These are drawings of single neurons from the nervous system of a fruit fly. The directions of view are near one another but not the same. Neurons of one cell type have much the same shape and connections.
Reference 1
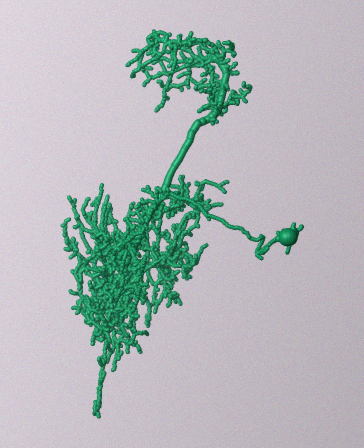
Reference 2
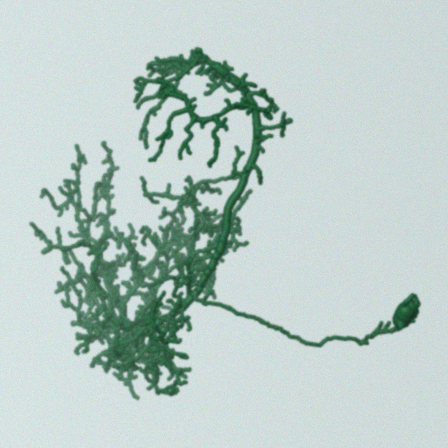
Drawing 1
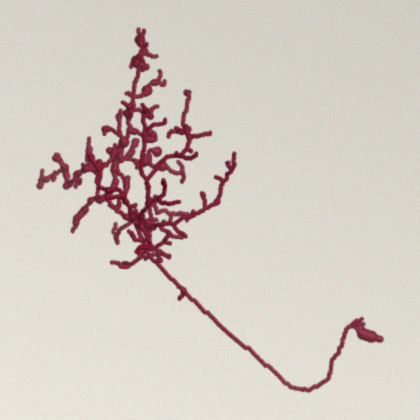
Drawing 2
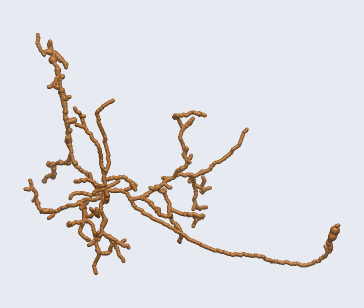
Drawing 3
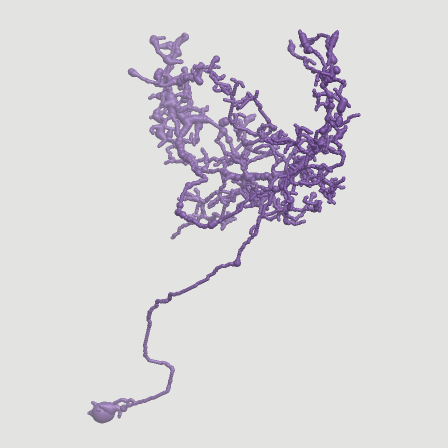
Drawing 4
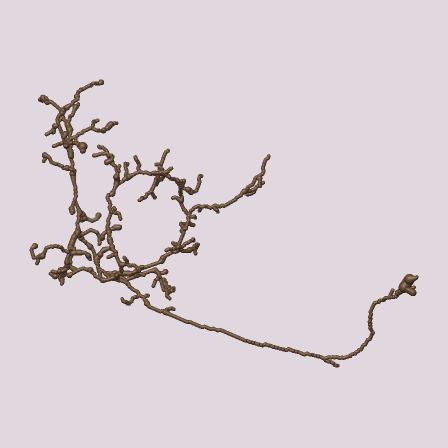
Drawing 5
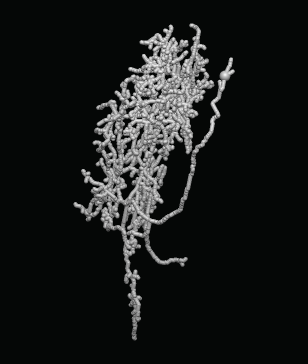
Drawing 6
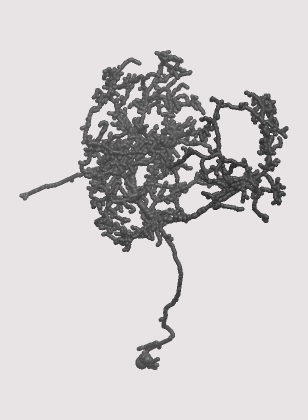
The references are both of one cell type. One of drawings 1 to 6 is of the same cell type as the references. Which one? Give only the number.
6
